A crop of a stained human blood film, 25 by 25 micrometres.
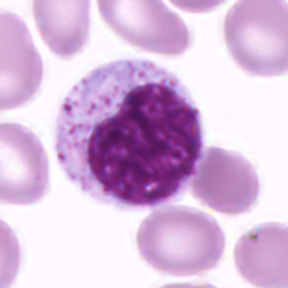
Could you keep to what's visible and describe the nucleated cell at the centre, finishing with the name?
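No projections stand out from the cell surface. The nucleus shows a shallow notch on its upper-left edge, and no nucleoli are visible within it. A pale lilac crescent of cytoplasm lies on the upper-left side. The cell is a metamyelocyte.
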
